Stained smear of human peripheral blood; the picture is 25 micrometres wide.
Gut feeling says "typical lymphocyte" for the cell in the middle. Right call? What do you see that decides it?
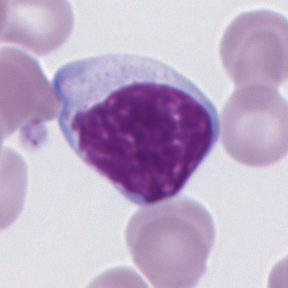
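Look at the cytoplasm first: a few fine reddish-purple granules are scattered through it.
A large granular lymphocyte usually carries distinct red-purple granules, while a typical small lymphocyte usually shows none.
Because there are granules at all, typical lymphocyte does not fit; this is a large granular lymphocyte. No nucleolus can be seen in the nucleus.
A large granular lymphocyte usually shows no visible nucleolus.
Otherwise you simply see a single rounded nucleus without lobes, about 12 by 10 micrometres, in pale blue cytoplasm, and an angular outline with a pointed corner at the upper left.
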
